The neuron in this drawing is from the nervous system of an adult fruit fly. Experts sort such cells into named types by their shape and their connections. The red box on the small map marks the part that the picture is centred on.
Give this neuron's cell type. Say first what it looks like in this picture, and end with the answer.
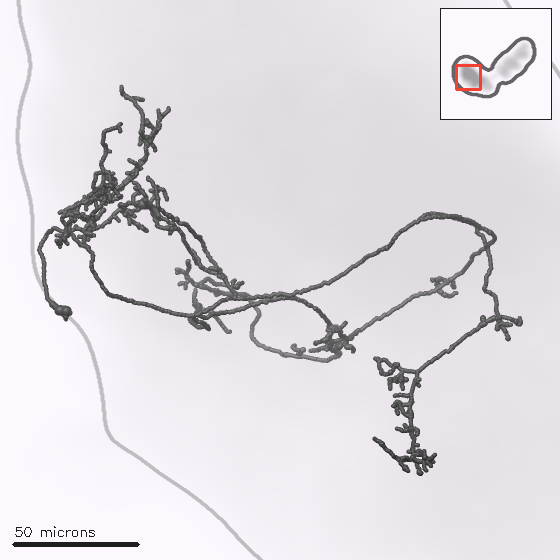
Its cell body lies on the left of the picture. By the scale bar it is about 200 microns wide in this view. The picture shows dozens of branch ends. Its broad class is central-brain intrinsic neuron. The cell type is CRE008.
